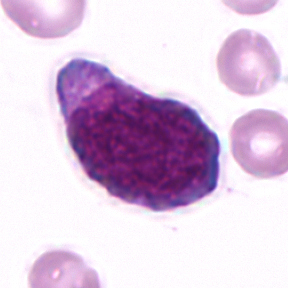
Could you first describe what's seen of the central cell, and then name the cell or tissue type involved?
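Chromatin in the central cell is finely granular and net-like, without large dark clumps. Around most of the nucleus the cytoplasm forms only a thin blue rim, showing neither distinct granules nor vacuoles. This is an atypical promyelocyte.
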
